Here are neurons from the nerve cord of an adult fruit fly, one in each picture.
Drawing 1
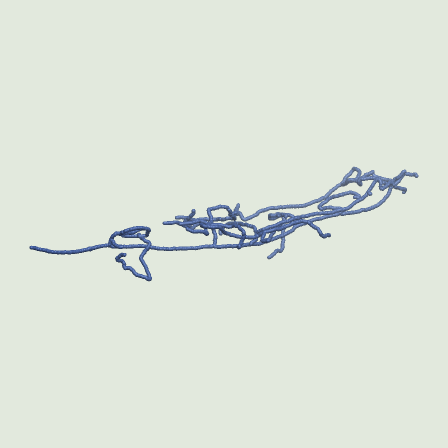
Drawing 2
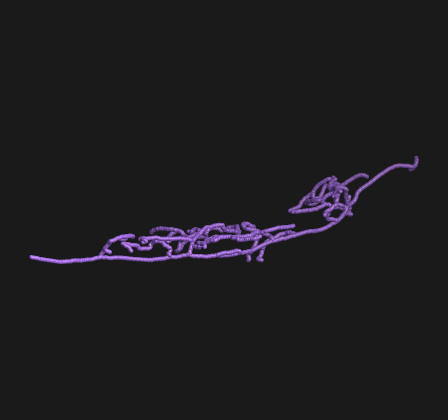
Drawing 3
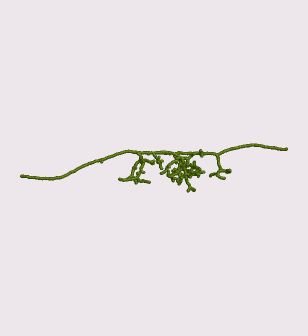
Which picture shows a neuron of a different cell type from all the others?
Drawing 3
